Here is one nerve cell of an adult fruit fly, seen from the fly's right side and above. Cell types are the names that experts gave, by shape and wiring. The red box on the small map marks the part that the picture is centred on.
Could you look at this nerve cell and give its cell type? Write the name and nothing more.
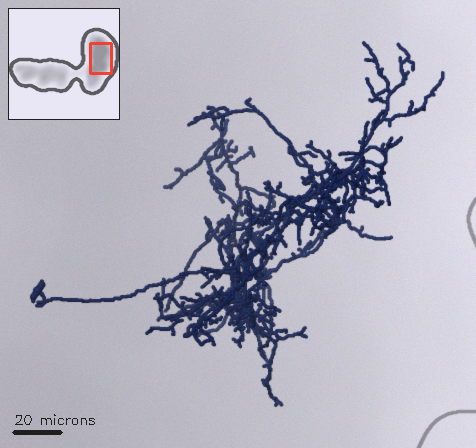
SIP126m_b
